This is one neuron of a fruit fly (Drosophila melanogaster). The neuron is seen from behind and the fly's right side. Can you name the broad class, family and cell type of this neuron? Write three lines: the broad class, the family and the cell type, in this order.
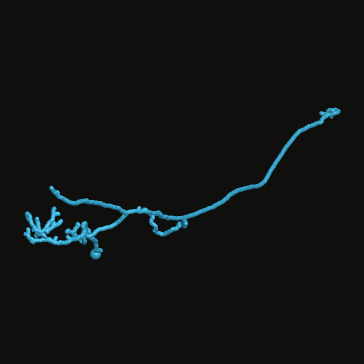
ascending neuron
hemilineage 10B
AN10B037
